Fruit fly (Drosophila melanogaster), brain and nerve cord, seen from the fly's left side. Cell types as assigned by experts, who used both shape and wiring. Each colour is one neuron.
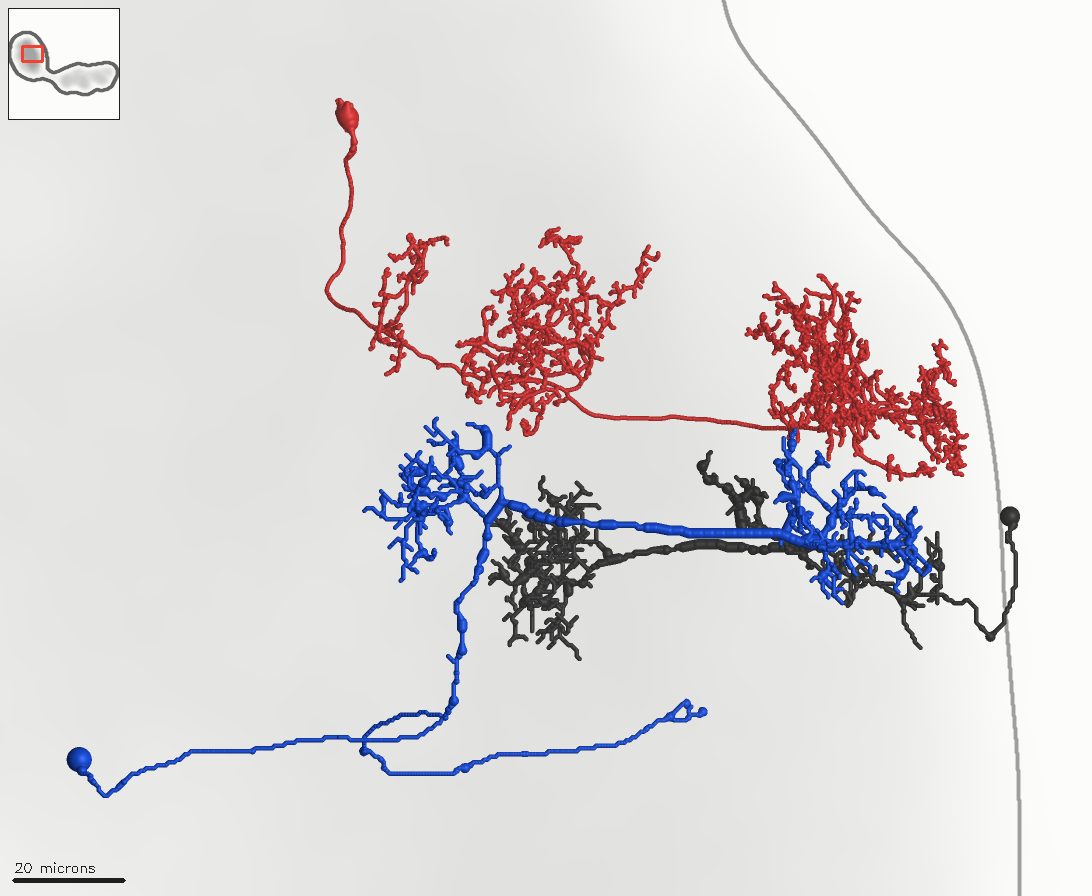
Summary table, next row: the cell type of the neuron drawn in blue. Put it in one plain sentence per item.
The cell type is TmY14.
